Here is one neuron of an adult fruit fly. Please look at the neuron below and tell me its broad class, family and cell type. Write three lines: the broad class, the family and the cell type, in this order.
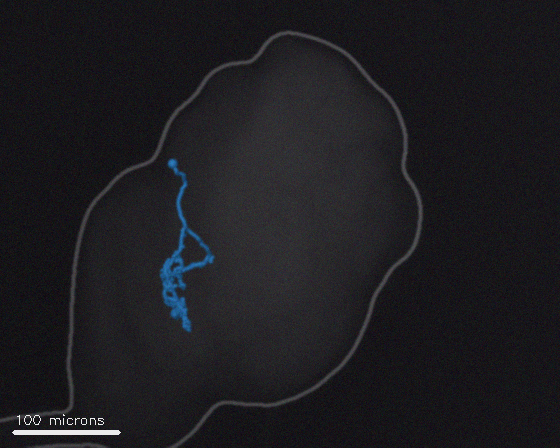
central-brain intrinsic neuron
hemilineage PSp1
PS194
